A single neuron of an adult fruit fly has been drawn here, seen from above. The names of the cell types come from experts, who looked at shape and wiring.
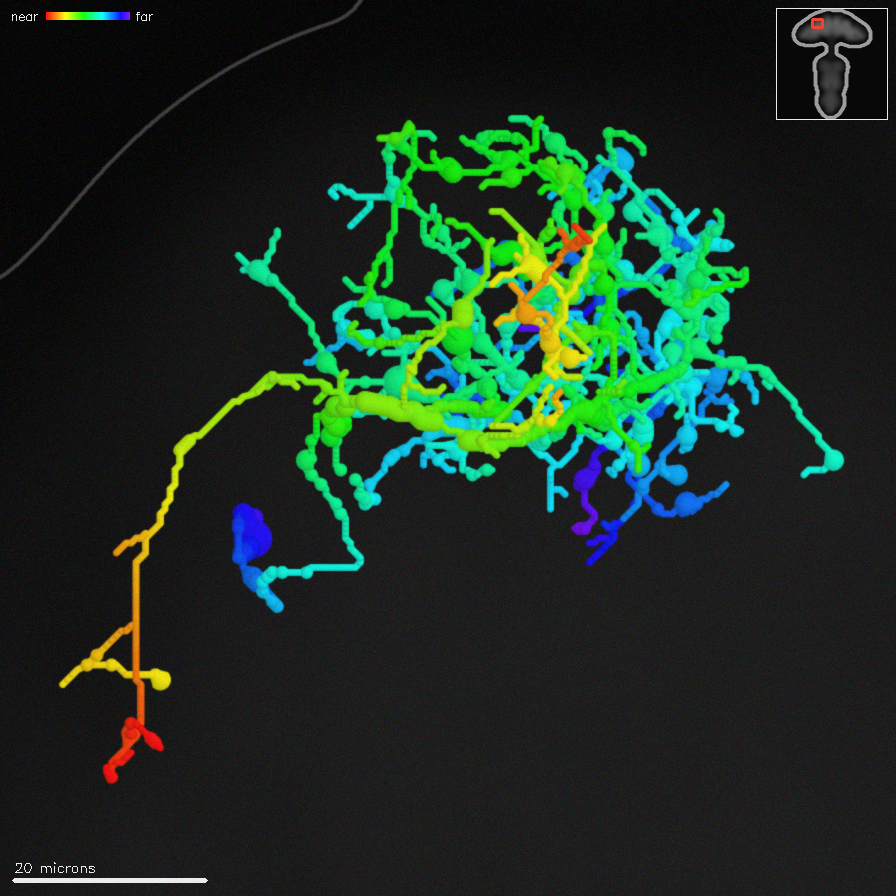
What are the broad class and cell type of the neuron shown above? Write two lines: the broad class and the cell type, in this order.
central-brain intrinsic neuron
CB2684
